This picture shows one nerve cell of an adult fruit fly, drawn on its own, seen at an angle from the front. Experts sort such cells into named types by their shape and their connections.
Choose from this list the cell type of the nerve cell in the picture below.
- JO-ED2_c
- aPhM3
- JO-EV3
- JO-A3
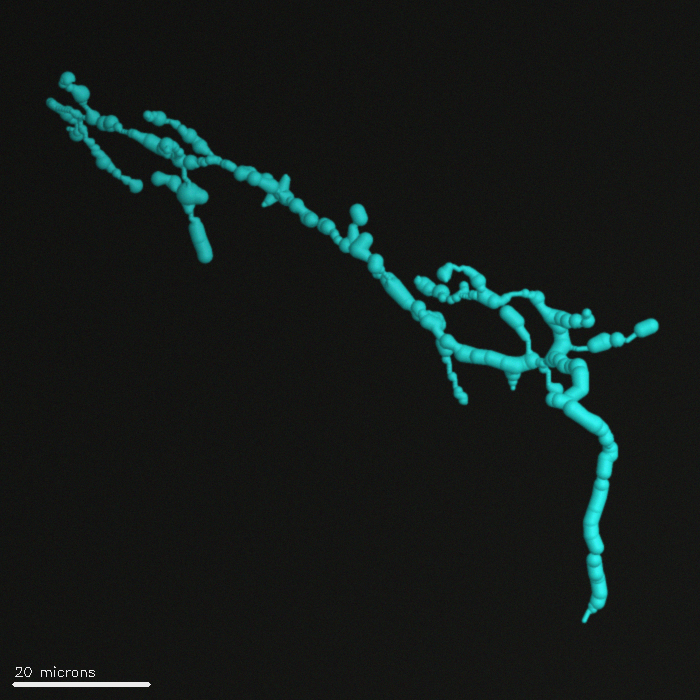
aPhM3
